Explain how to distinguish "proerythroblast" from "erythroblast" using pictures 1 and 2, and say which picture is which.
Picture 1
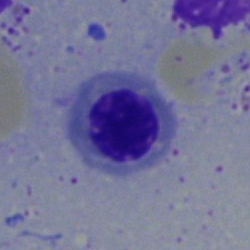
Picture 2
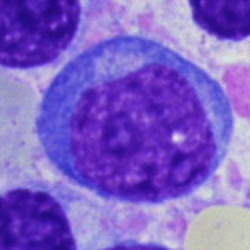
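In picture 1 you have the erythroblast; picture 2 holds the proerythroblast. Look first at the nucleus in picture 1: its chromatin is dense and stains dark purple.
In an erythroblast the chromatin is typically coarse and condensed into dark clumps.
Now turn to picture 2 and notice the paler zone of cytoplasm lying against the nucleus on its upper-left side, and the tiny bright white spot inside the nucleus on the right. Both cells have a smooth outline, round in picture 1 and round to slightly oval in picture 2, a moderate rim of blue cytoplasm, distinctly blue in picture 2, and no visible granules.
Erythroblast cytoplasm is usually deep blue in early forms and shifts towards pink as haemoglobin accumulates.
In picture 1 the rim surrounds the whole nucleus and shows no vacuoles, while in picture 2 no projections or blebs stand out from the surface. The small purple dots around the cell in picture 1 are scattered in the background and do not touch it.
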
